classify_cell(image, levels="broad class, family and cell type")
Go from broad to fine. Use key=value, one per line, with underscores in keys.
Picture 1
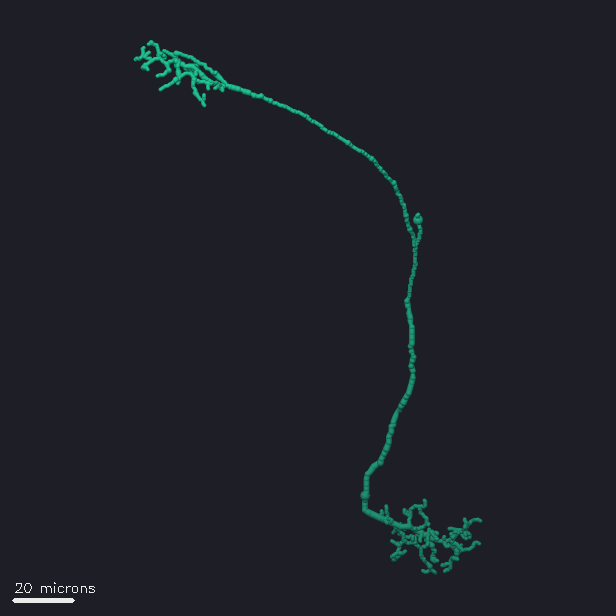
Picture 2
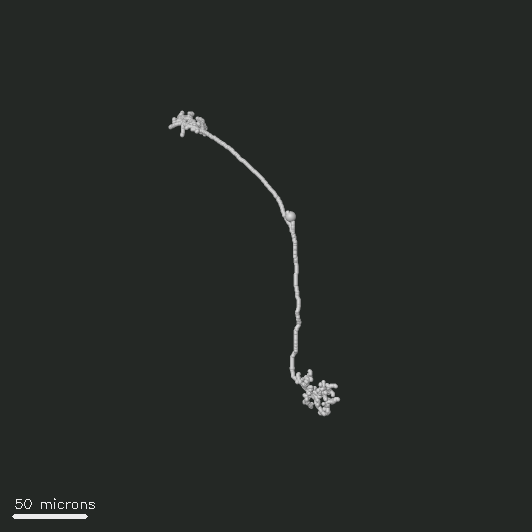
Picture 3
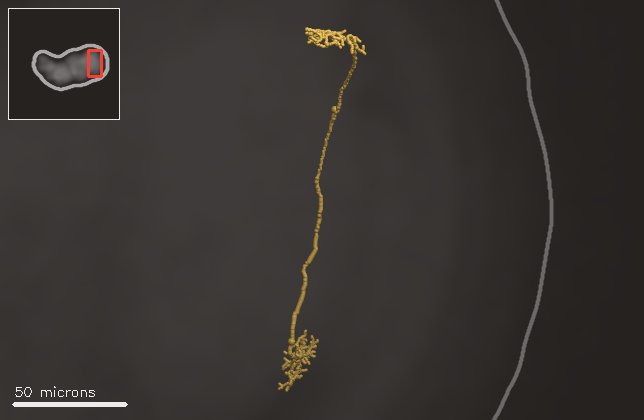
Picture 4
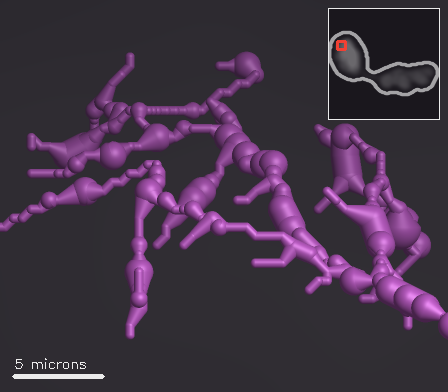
broad_class=visual projection neuron
family=hemilineage VPNd2
cell_type=LC10a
